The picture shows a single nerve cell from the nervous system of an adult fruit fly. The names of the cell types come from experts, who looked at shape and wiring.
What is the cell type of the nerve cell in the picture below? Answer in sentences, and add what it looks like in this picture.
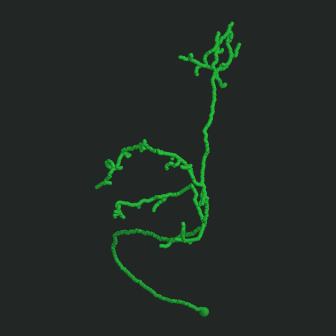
It is of cell type LHAV5a2_a3. Its broad class is central-brain intrinsic neuron. Its cell body lies at the bottom of the picture. As drawn here it is taller than it is wide.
